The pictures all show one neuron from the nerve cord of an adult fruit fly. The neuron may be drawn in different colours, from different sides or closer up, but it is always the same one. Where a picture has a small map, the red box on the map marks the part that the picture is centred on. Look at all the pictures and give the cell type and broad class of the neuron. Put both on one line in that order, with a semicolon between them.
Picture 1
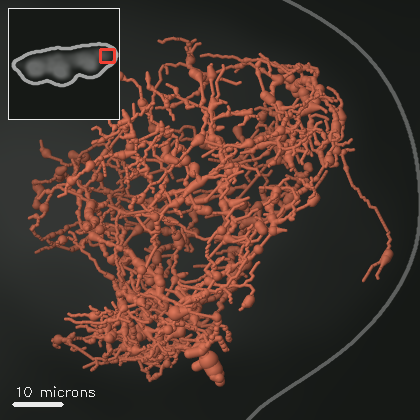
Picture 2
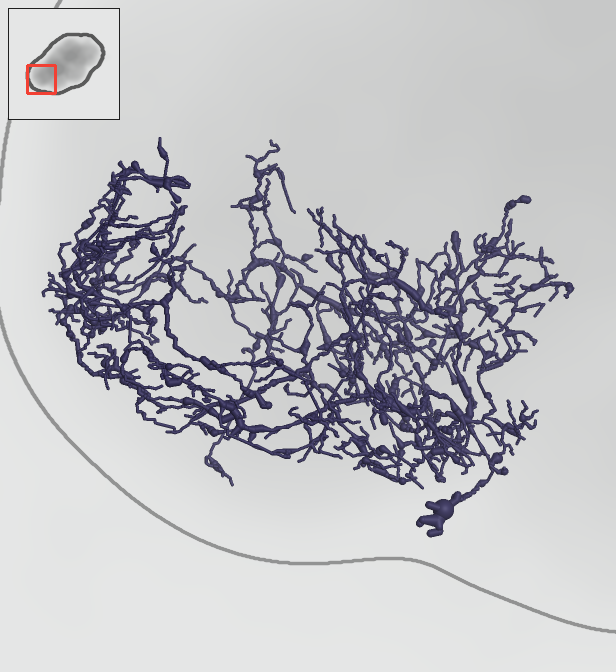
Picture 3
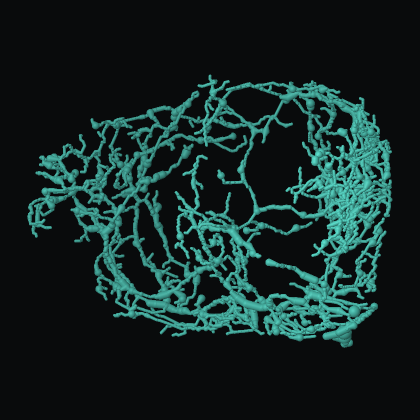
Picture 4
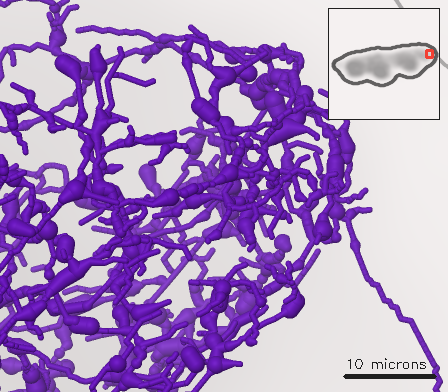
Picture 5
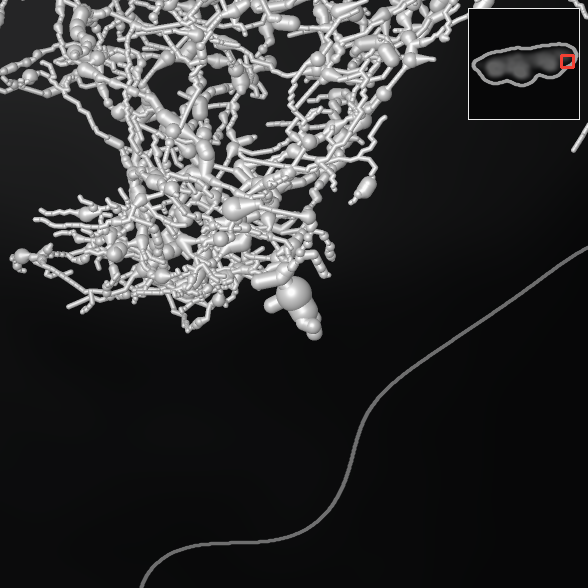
INXXX197; nerve-cord intrinsic neuron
